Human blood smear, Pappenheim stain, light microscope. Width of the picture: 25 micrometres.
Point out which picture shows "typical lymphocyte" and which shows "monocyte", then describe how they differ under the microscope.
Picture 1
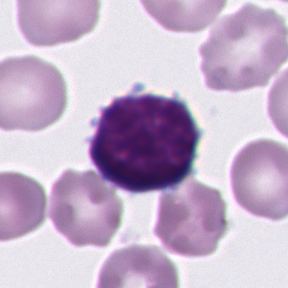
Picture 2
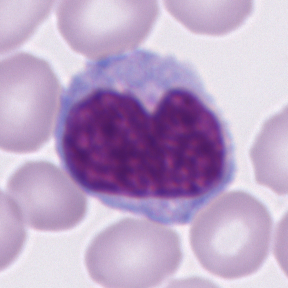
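Typical lymphocyte in picture 1, monocyte in picture 2. Lymphocyte: cytoplasm only a very thin rim around the nucleus.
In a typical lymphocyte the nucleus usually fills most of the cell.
Monocyte: nucleus about 60% of the cell's area. Cytoplasm colour: pale blue in the lymphocyte, pale greyish blue in the monocyte.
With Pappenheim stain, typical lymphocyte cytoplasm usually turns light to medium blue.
Chromatin: dense and dark purple throughout in the lymphocyte; mottled in the monocyte, lighter patches between darker clumps.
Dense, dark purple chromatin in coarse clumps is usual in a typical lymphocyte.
Nucleoli: none visible in the lymphocyte, none clearly visible in the monocyte.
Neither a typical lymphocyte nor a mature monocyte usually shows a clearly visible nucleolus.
Granules: none in the lymphocyte; no coarse granules in the monocyte.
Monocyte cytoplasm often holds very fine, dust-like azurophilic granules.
Edge: small pale blue projections on the lymphocyte; a slightly irregular, finely ruffled outline on the monocyte. Lymphocyte nucleus round, about 9 micrometres across. Red cells lie close around the monocyte on several sides.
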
